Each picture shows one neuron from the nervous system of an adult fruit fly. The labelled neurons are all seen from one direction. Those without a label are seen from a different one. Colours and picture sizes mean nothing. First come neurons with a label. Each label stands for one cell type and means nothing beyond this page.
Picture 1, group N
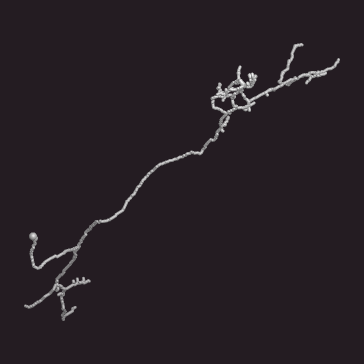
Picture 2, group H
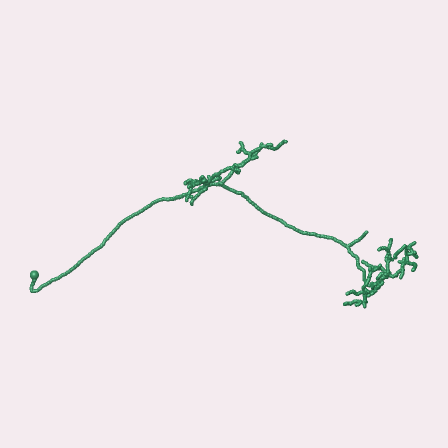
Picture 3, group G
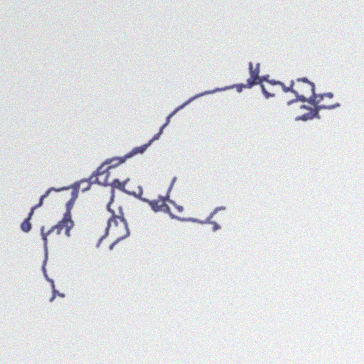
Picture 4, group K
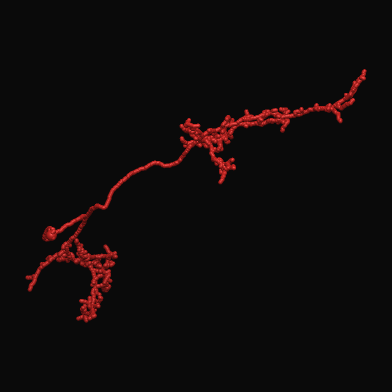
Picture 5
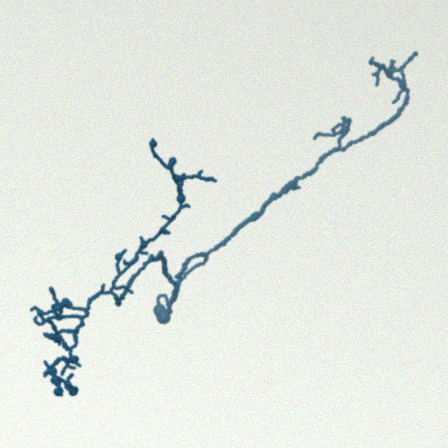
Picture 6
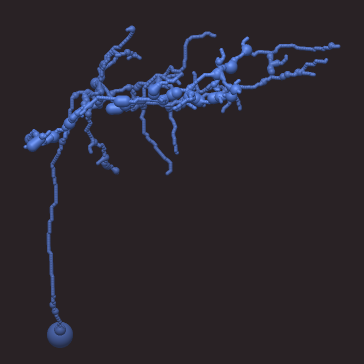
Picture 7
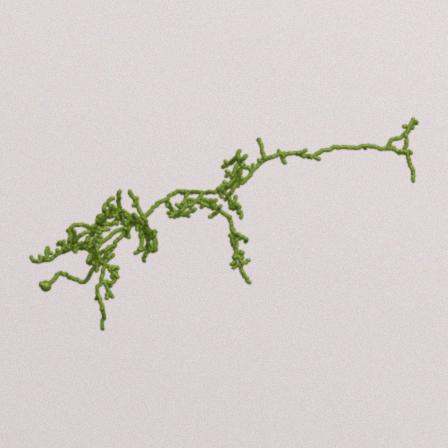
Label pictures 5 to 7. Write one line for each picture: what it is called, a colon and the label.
5: group N
6: group G
7: group K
